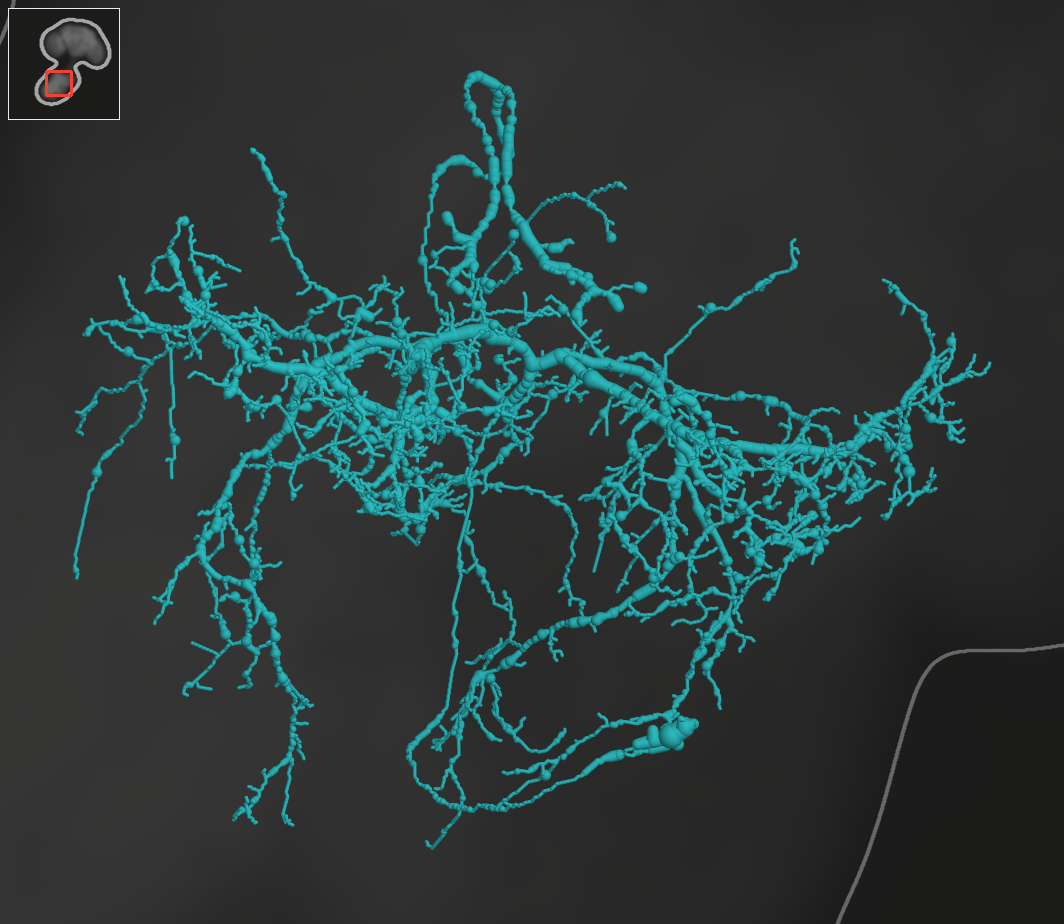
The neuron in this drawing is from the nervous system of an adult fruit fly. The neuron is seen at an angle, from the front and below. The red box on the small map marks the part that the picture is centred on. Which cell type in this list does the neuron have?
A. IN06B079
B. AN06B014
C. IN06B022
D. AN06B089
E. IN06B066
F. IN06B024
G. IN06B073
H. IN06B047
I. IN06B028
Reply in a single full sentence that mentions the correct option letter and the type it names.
The neuron is of the IN06B024 cell type, which is option F.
